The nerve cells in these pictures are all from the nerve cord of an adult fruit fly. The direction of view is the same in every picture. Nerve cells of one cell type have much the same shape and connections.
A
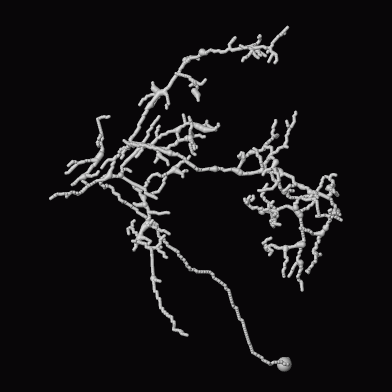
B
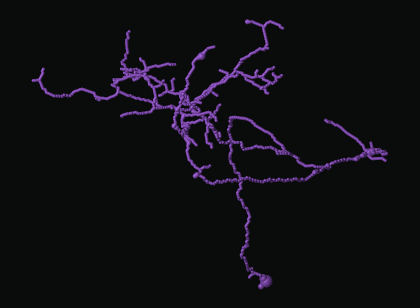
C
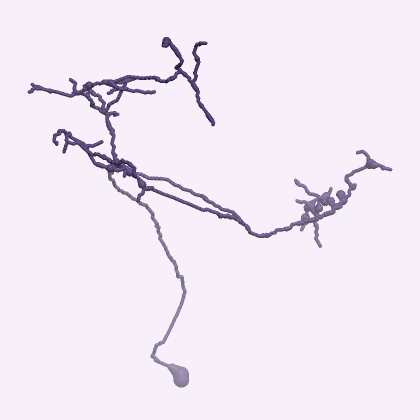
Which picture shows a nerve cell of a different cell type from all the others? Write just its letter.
A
